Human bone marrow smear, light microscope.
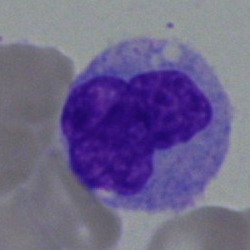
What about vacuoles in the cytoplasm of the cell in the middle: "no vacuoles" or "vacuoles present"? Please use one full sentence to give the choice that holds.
The cytoplasm of this cell holds one or more clear vacuoles.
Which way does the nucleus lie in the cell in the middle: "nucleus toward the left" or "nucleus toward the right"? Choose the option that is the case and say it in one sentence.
The nucleus is shifted toward the left of this cell.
